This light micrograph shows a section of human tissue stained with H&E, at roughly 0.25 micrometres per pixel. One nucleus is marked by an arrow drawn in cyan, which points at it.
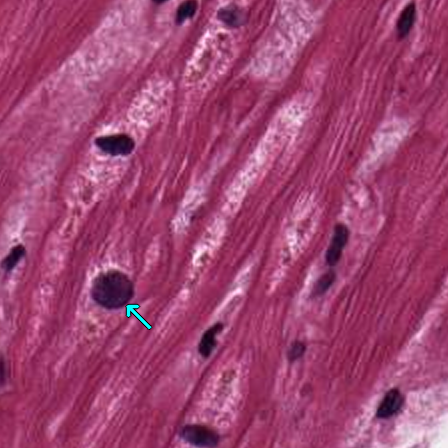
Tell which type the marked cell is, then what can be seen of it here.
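This is a cardiomyocyte. A thin pale rim surrounds the nucleus, and just below it lies a pale, finely speckled patch of cytoplasm. The rest of the cytoplasm is pink with fine streaks running lengthwise, in a fibre that lies parallel to the neighbouring fibres along the same diagonal.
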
